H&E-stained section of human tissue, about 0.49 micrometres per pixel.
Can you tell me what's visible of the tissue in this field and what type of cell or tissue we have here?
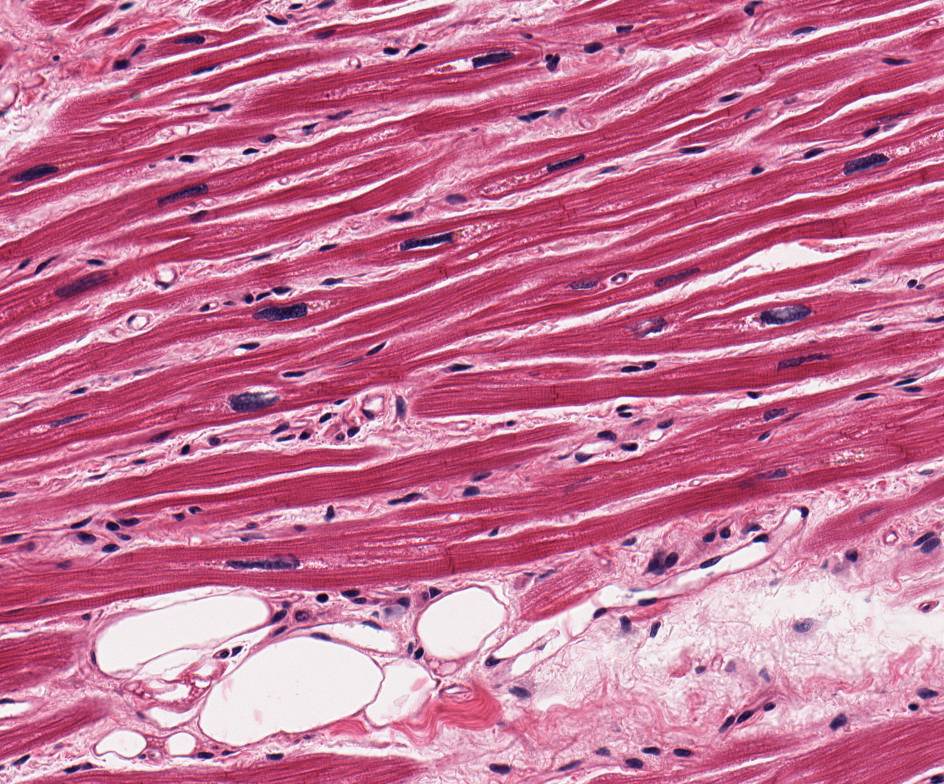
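Long muscle fibres, roughly parallel, run obliquely across most of the field. Fine transverse cross-striations present. Some fibres branch and join neighbours. Muscle cell nuclei central within fibres. Atrial appendage of the heart.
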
